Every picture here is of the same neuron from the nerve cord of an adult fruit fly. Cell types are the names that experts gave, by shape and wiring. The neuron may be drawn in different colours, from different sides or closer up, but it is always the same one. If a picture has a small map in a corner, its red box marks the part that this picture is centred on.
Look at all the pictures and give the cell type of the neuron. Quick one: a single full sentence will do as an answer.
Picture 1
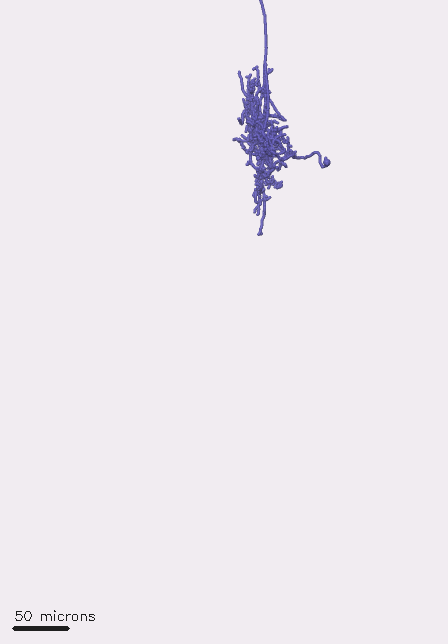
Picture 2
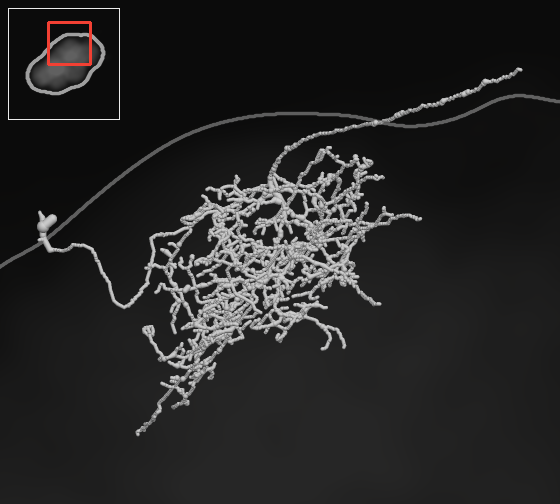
This neuron represents the cell type AN11B012.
